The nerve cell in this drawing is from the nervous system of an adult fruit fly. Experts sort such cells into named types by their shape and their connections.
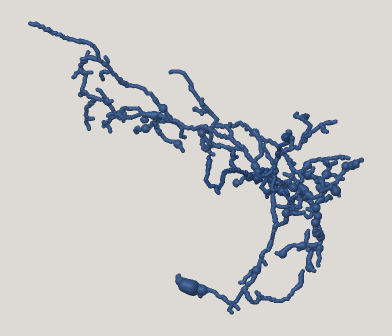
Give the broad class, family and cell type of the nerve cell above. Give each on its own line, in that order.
central-brain intrinsic neuron
hemilineage VLPd&p1_dorsal
CB4196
